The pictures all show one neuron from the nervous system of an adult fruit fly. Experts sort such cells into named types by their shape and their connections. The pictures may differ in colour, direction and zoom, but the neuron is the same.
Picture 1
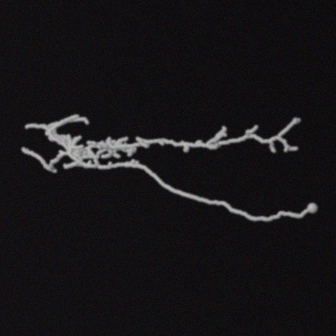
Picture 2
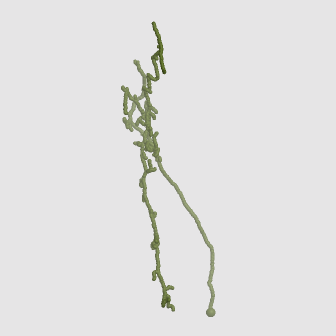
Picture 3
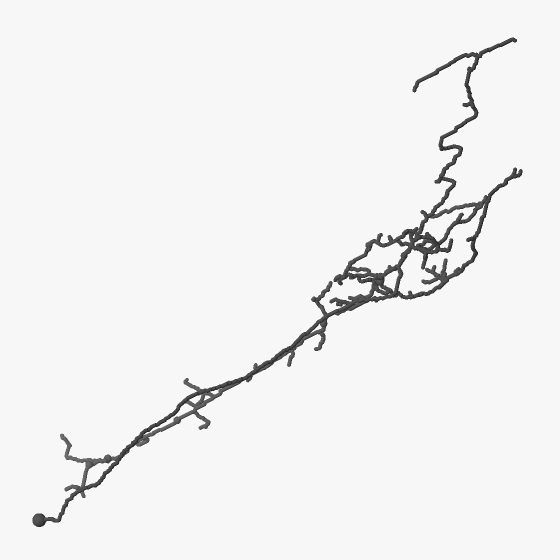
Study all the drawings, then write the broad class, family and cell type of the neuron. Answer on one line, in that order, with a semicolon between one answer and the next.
nerve-cord intrinsic neuron; hemilineage 10B; IN10B059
